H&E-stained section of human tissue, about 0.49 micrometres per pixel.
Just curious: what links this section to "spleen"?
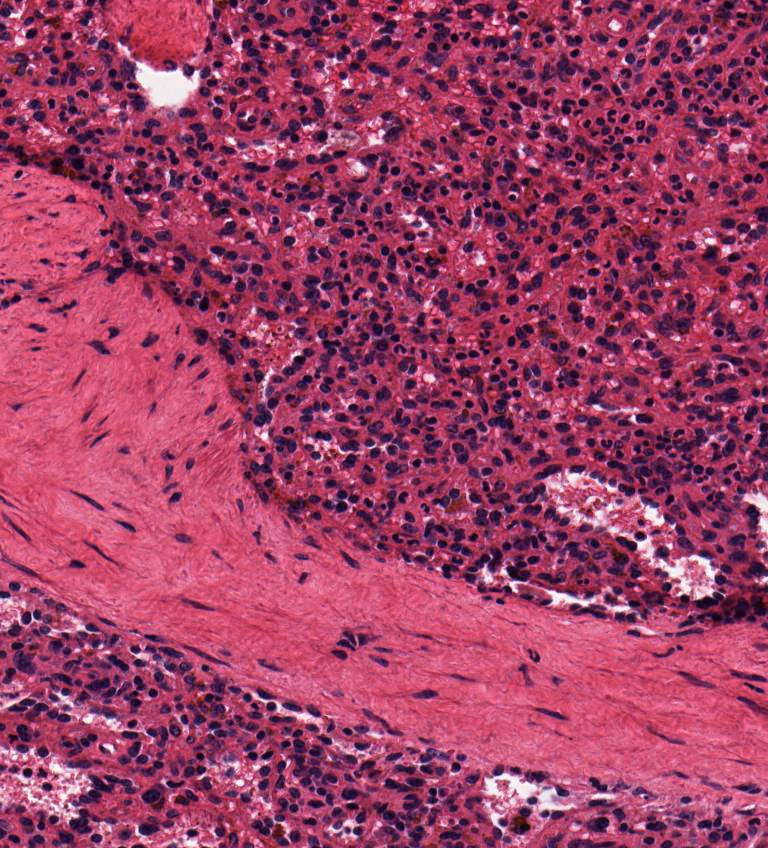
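Section: spleen. Broad band of pink fibrous tissue crosses from the left edge toward the lower right, separating two densely cellular areas. In the band: spindle-shaped cells with elongated dark nuclei, parallel to its long axis; far fewer nuclei than the cellular areas either side.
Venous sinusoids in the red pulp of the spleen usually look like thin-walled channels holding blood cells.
Cellular areas contain small irregular spaces with pale red cells, one near the right edge at mid-height; these fit channels holding blood cells.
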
